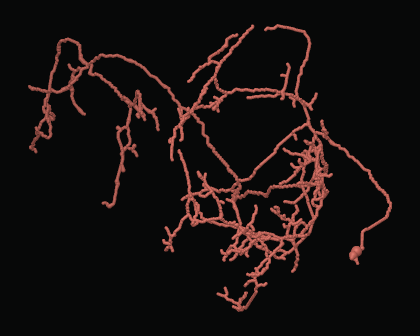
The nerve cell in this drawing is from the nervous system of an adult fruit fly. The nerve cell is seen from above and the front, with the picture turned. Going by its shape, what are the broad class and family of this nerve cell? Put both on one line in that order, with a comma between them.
central-brain intrinsic neuron, hemilineage CREa2_ventral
